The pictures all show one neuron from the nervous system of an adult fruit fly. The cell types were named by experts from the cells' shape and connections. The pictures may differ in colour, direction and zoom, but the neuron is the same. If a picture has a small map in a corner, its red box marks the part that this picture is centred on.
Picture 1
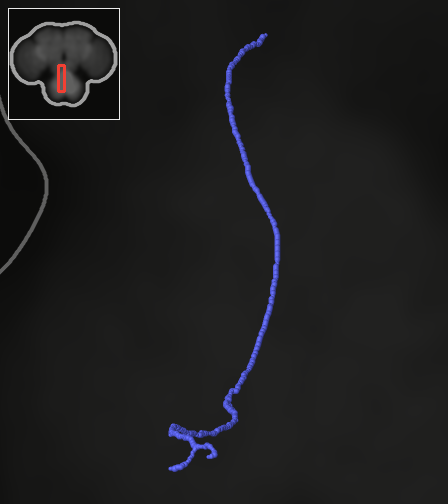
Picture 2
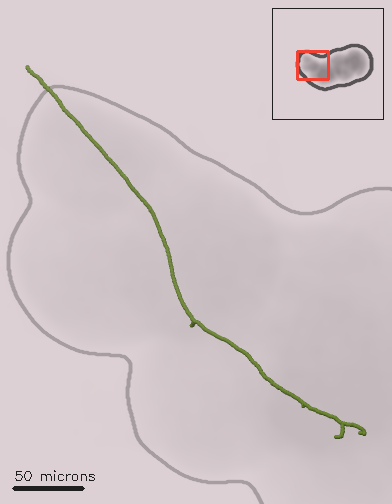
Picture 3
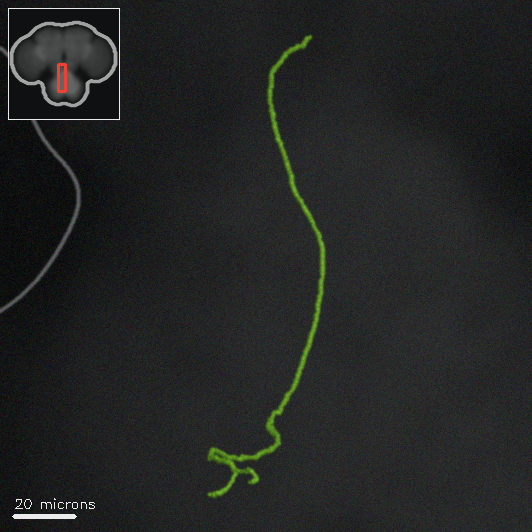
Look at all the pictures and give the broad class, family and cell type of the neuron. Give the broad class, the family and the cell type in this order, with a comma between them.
sensory neuron entering the nerve cord, class mechanosensory proprioceptive, SNpp01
